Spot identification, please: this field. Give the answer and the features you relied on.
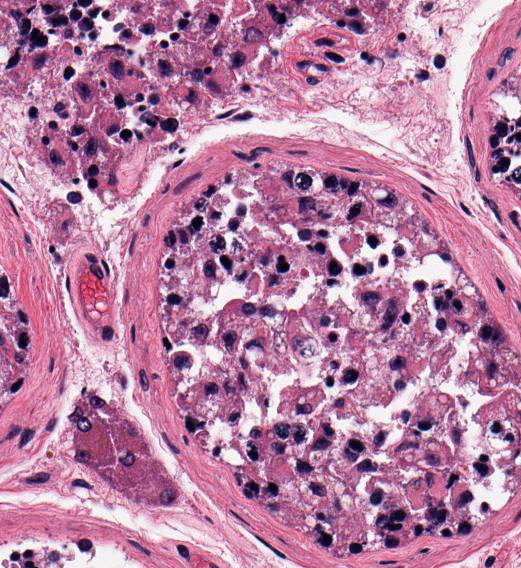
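That central profile is a seminiferous tubule. No open central lumen shows in it.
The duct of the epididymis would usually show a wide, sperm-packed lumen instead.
It's filled with loosely arranged cells, dark round nuclei, pale pink cytoplasm. Around it runs a thick band of pink lamellated collagen with flattened spindle nuclei. Just left of it, in the interstitium, a small vessel holds red blood cells.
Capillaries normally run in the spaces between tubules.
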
